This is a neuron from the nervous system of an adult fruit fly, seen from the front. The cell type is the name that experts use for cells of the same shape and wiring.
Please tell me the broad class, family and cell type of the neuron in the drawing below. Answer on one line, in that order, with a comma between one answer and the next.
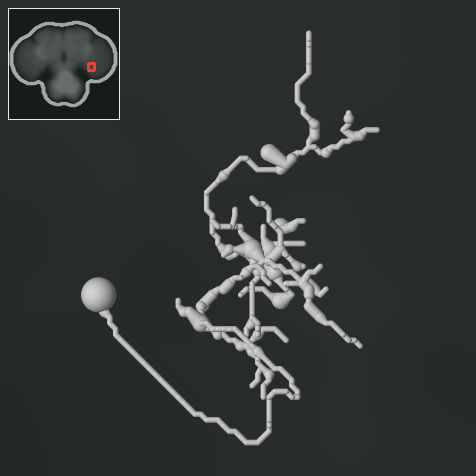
optic-lobe intrinsic neuron, Dm, Dm2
